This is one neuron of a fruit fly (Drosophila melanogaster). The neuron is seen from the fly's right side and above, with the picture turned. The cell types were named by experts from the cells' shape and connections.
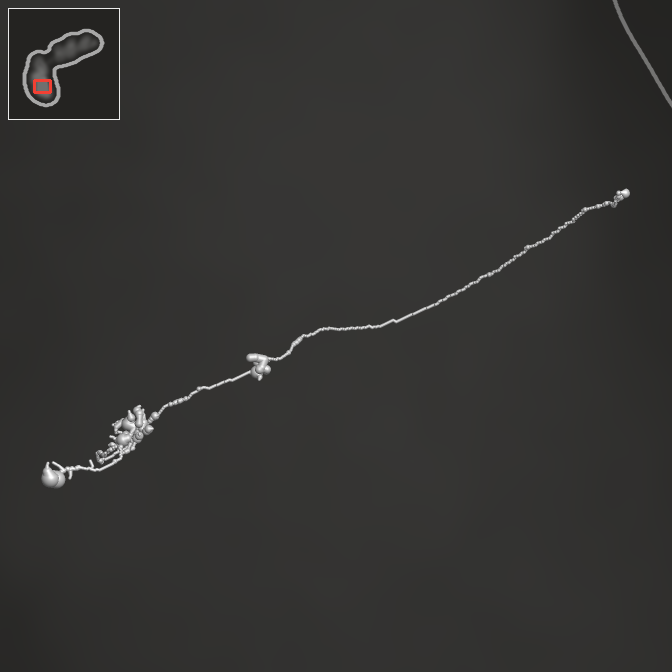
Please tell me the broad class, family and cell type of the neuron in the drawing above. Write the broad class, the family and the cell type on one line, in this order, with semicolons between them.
optic-lobe intrinsic neuron; Tm; Tm1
